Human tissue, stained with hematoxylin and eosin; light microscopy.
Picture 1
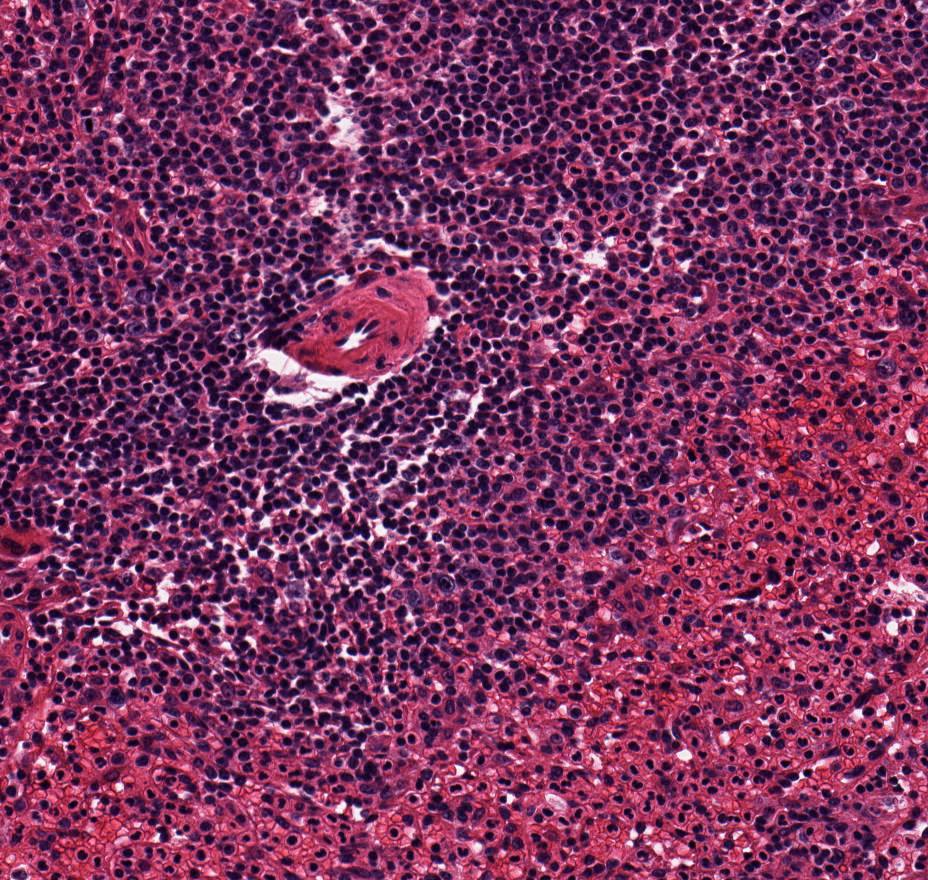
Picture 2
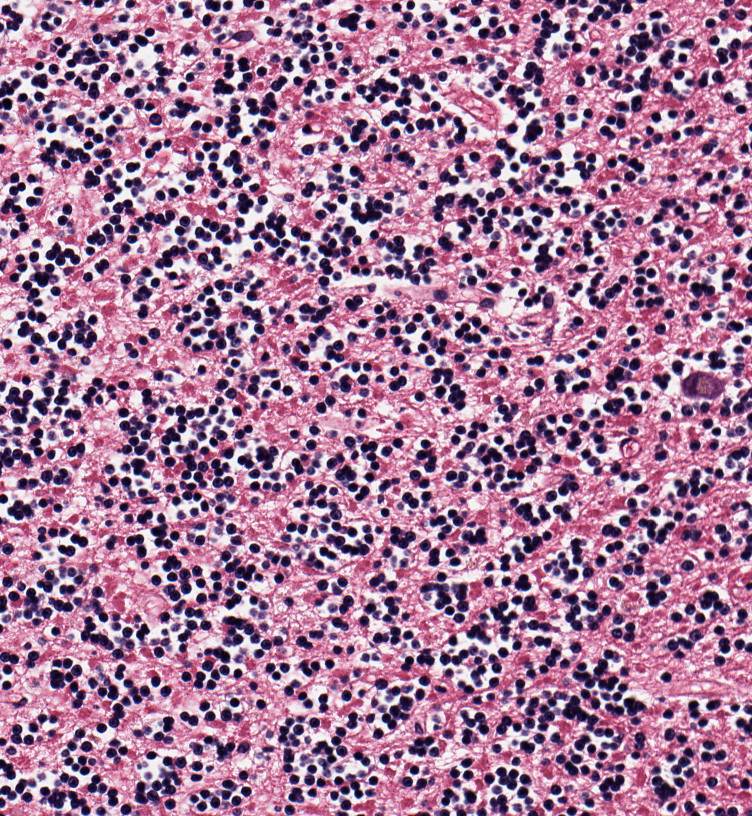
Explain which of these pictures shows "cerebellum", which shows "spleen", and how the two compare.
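Picture 1: spleen. Picture 2: cerebellum. Spleen: dense sheets of small dark round nuclei, upper and left; paler, pinker cells, lower right. Darker area: lymphocytes, round densely stained nuclei, scant cytoplasm. White crescent of empty space between lower edge of a pink whorled body and surrounding cells. No glands or tubules. Cerebellum: crowded small, round, very darkly stained nuclei, almost no visible cytoplasm. Between them, pink finely fibrillary matrix, not collagenous stroma. No epithelium, glands or fat.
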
